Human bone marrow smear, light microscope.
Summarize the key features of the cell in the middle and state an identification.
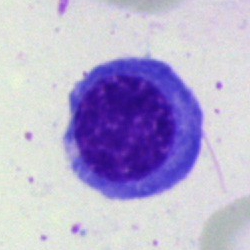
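The cytoplasm forms a rim that is wider on the right side than on the left. It stains deep blue and shows no granules. Small purple specks lie scattered in the background around the cell. This cell is an erythroblast.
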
